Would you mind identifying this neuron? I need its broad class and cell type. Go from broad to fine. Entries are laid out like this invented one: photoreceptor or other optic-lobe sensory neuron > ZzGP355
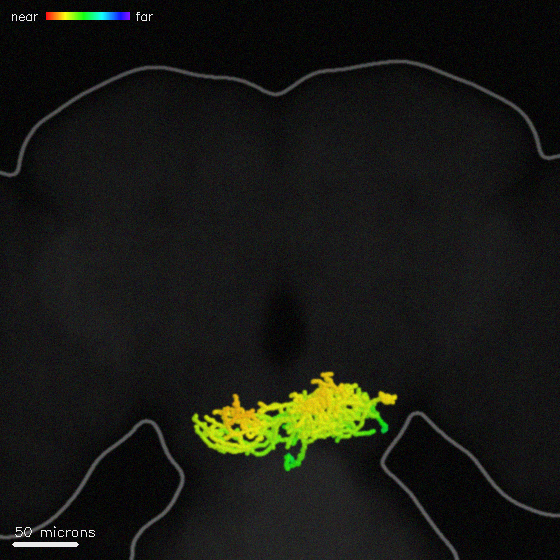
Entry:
central-brain intrinsic neuron > GNG050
